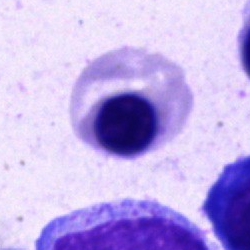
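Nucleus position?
Off-centre, in the lower part of the cell.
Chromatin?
Dense and very dark, no visible pattern.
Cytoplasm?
Wide rim, widest above the nucleus; pale lilac-grey.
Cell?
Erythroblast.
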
